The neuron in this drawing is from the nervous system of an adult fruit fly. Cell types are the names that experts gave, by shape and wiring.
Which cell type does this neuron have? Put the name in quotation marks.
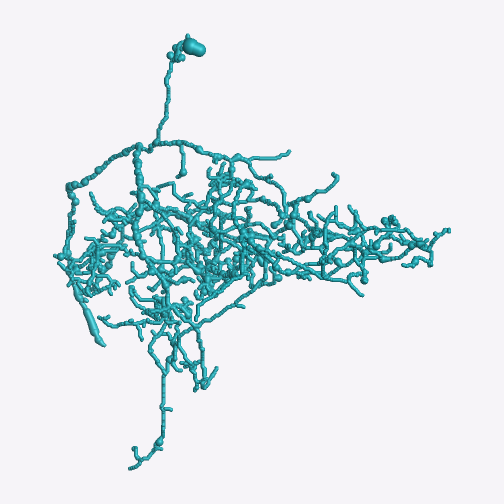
"SMP058"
